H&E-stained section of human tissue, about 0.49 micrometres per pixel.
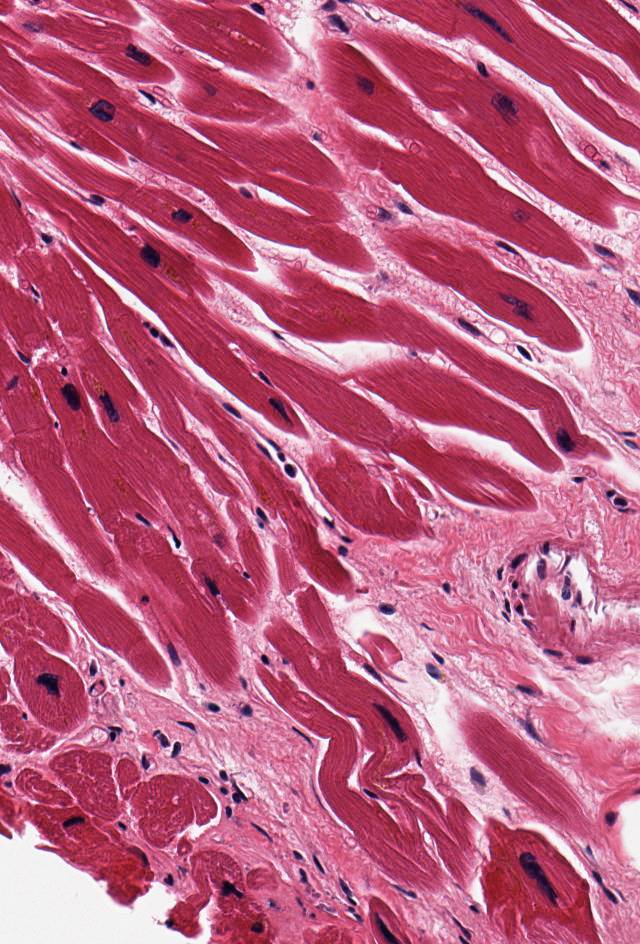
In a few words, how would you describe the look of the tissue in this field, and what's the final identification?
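Long eosinophilic muscle fibres fill most of the field, running obliquely from upper left toward lower right. Some fibres branch and join neighbouring fibres instead of running as separate parallel cylinders. Narrow white clefts separate many fibres, in keeping with shrinkage during processing. No fat cells are present. This is the left ventricle of the heart.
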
